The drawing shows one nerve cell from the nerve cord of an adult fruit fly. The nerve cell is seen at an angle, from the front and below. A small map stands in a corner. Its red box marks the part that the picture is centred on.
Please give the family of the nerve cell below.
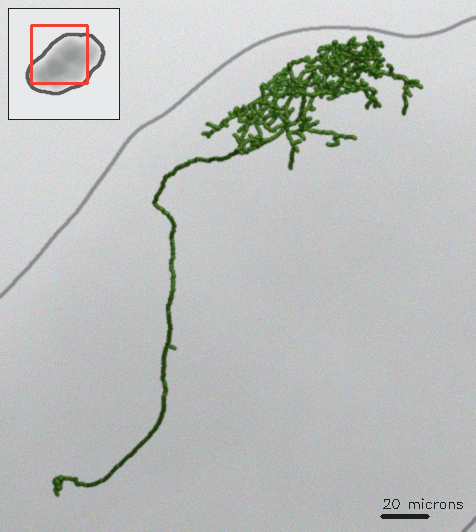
hemilineage 06B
